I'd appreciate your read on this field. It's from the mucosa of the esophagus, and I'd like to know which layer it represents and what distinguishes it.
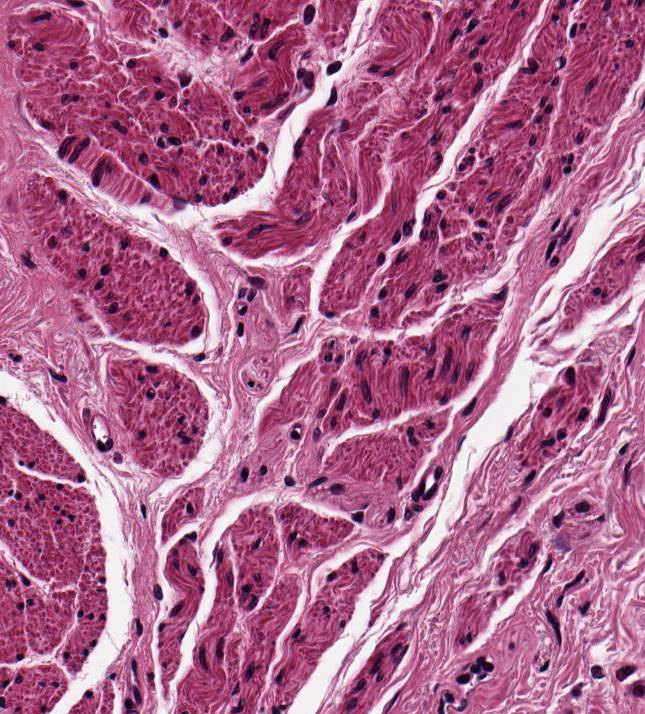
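Smooth muscle makes up this field, in bundles separated by bands of paler connective tissue. Along the left edge the cells are cut in cross-section, giving a stippled pattern of small rounded profiles; in lengthwise-cut bundles the nuclei are elongated, cigar-shaped and parallel to the cells. The cytoplasm is deep pink, without cross-striations.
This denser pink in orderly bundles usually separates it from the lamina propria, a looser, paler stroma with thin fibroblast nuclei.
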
